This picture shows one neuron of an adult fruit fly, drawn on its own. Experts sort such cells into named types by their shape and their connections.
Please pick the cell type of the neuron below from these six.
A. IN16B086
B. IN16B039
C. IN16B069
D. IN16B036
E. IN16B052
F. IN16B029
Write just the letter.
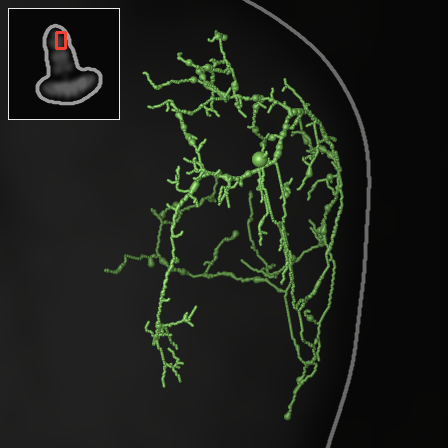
A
